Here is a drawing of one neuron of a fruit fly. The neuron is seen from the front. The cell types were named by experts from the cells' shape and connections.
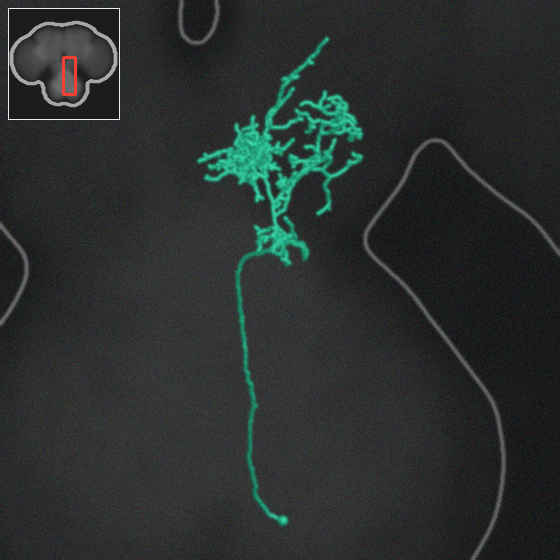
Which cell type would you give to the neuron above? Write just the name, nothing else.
ANXXX462a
